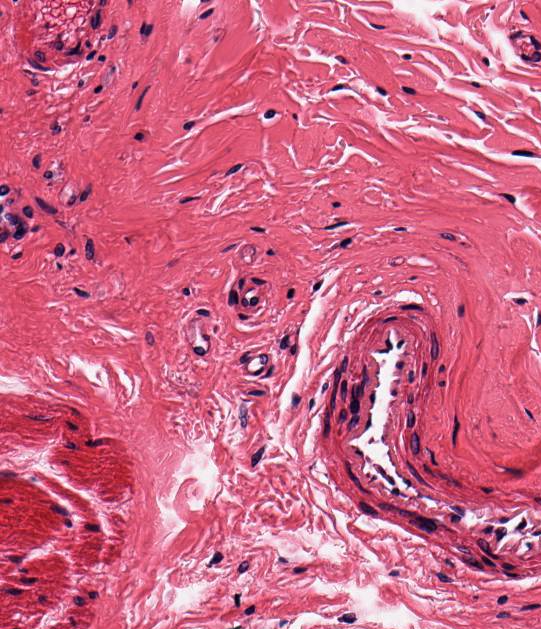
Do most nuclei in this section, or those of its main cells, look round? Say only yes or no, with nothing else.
No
